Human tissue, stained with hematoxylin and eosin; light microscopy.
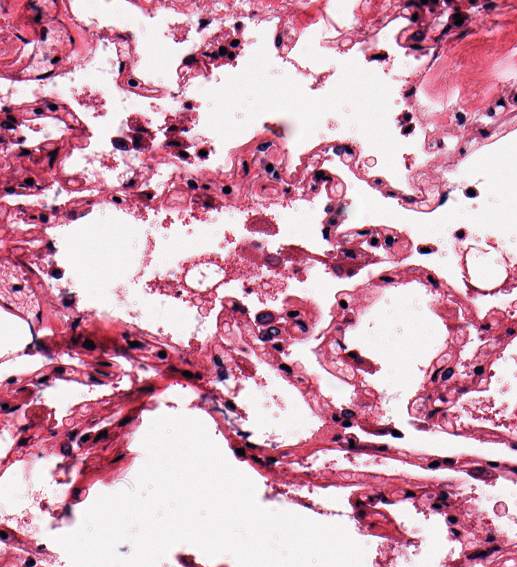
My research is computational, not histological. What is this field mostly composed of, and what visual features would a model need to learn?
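Here you have alveolus. Thin, branching pink septa make a lacy meshwork around large empty spaces across the whole field.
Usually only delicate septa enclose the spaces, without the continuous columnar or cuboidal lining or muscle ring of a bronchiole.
Now find the flattened cells with small dark nuclei along the septal edges.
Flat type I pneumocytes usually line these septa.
Most spaces are clear white; a few central ones hold wisps of pale pink granular material.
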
